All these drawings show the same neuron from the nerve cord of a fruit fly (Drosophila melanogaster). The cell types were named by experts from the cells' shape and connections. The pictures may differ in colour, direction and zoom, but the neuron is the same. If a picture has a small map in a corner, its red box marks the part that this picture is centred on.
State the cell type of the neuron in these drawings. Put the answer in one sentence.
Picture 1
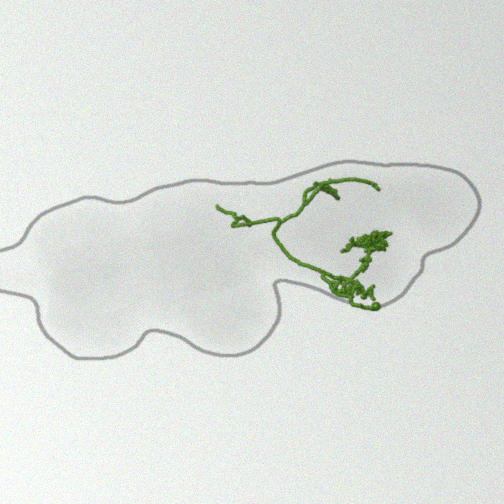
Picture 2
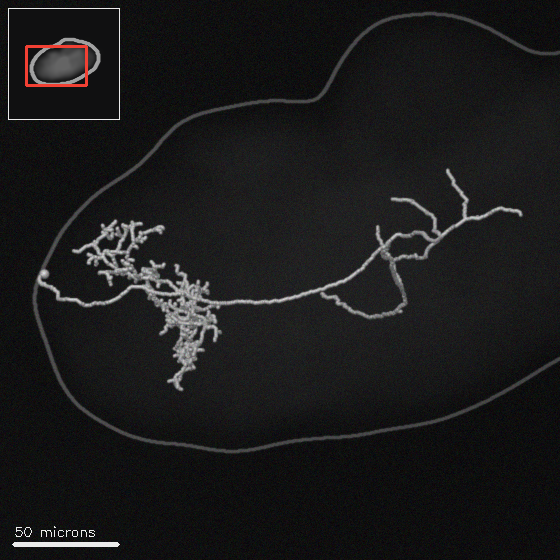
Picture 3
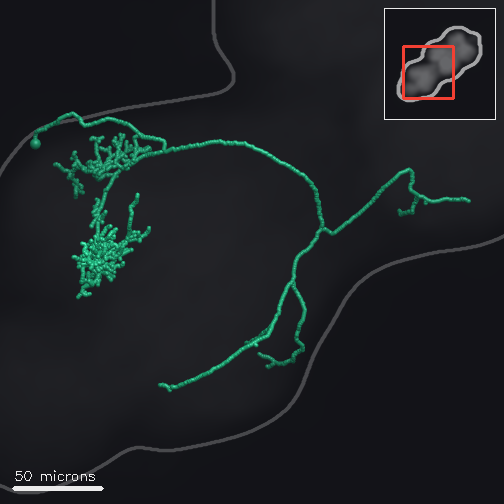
The cell type is IN08B065.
